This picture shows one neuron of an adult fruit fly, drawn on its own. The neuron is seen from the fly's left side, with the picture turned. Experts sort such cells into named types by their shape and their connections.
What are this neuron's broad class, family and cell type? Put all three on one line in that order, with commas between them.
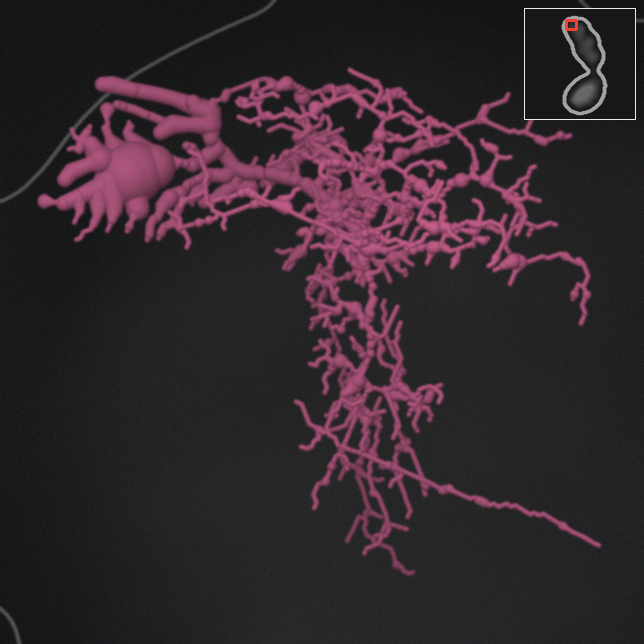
motor neuron of the nerve cord, MNad, MNad49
